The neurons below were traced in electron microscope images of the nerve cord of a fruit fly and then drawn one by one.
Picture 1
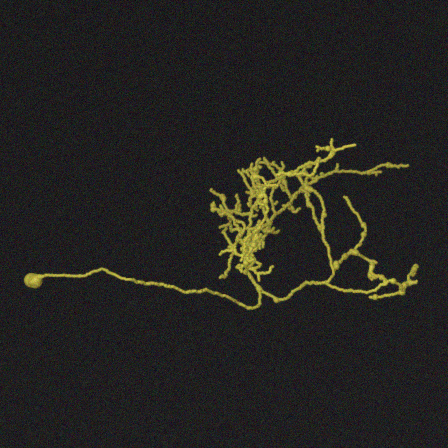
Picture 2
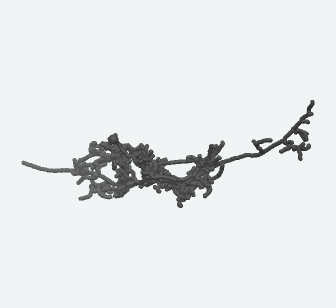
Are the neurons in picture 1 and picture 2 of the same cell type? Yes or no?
yes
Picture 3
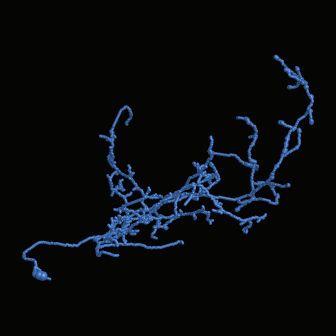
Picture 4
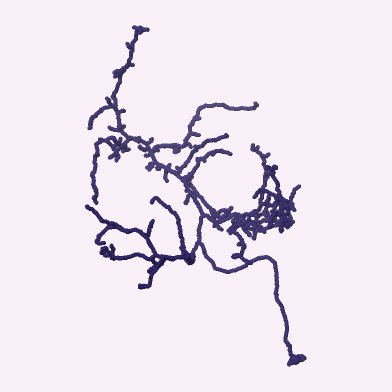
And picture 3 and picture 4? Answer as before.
no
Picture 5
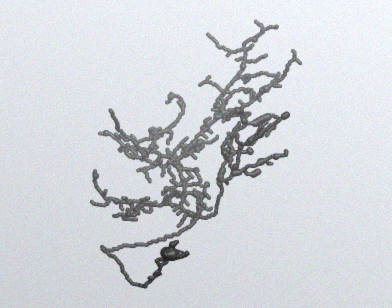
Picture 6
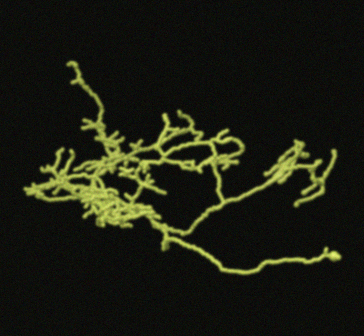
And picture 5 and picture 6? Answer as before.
yes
